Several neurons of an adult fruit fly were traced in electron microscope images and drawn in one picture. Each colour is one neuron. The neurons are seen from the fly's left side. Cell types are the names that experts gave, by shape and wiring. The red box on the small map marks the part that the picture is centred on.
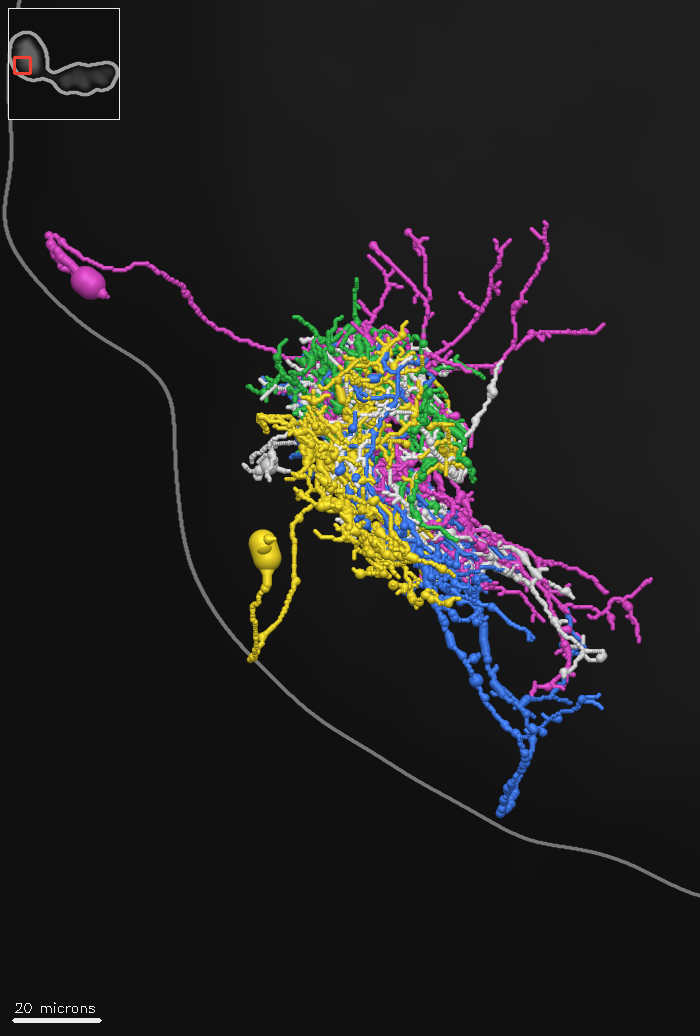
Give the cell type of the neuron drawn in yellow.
GNG157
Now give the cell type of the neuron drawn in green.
PRW069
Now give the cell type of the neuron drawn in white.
GNG573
